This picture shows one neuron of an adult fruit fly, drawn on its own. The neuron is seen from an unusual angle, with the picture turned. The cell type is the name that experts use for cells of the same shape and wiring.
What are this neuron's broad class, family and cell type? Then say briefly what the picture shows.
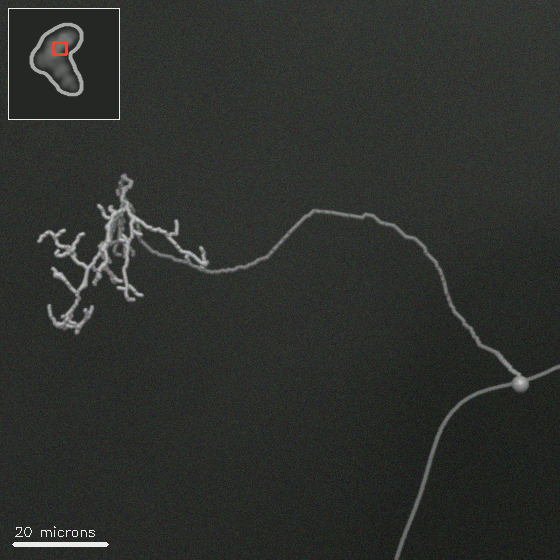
It is a central-brain intrinsic neuron. The name of its family is class CX. It is of cell type vDeltaJ. By the scale bar it is about 110 microns wide in this view. As drawn here it is wider than it is tall.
